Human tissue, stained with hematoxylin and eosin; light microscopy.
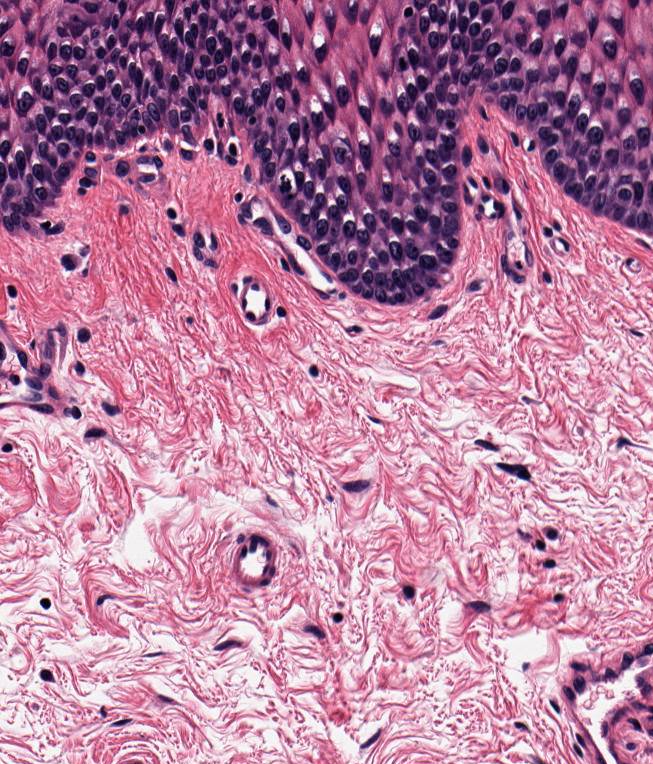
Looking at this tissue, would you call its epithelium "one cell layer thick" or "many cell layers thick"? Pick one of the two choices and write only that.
Many cell layers thick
